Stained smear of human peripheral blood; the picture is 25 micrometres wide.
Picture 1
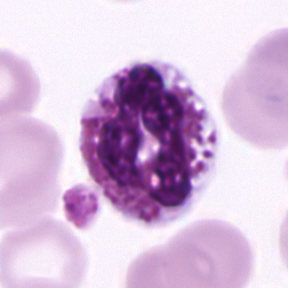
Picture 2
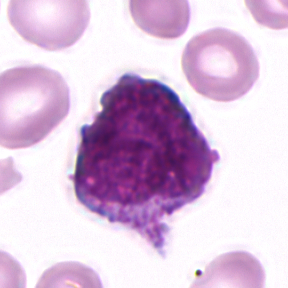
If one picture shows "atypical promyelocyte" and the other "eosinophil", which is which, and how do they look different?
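Picture 1 shows an eosinophil; picture 2 shows an atypical promyelocyte. Outline: the eosinophil is smooth and round to slightly oval. The atypical promyelocyte is irregular and roughly triangular, with a tapered tail projecting downward from its bottom.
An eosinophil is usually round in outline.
Nucleus: in the eosinophil, two thick vertical limbs of dark purple, coarsely clumped chromatin are separated by a narrow pale central cleft. In the atypical promyelocyte, the dark purple nucleus fills most of the cell.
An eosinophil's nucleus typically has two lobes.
Neither cell shows distinct nucleoli. Cytoplasm: the eosinophil holds many coarse, round, reddish-purple granules, more crowded on the left side than on the right. In the atypical promyelocyte, cytoplasm is seen mainly as a pale lilac zone at the lower edge, frayed and finely stippled in texture.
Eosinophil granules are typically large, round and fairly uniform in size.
Size: the atypical promyelocyte is about 2 times as wide as a red cell that lies whole in the picture.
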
